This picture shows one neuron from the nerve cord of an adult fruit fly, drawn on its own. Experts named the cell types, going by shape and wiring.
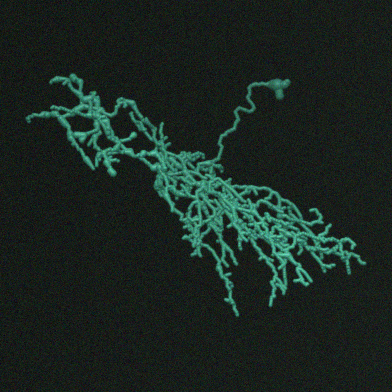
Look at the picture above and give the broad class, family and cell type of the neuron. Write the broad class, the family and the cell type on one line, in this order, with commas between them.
nerve-cord intrinsic neuron, hemilineage 06A, IN06A109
